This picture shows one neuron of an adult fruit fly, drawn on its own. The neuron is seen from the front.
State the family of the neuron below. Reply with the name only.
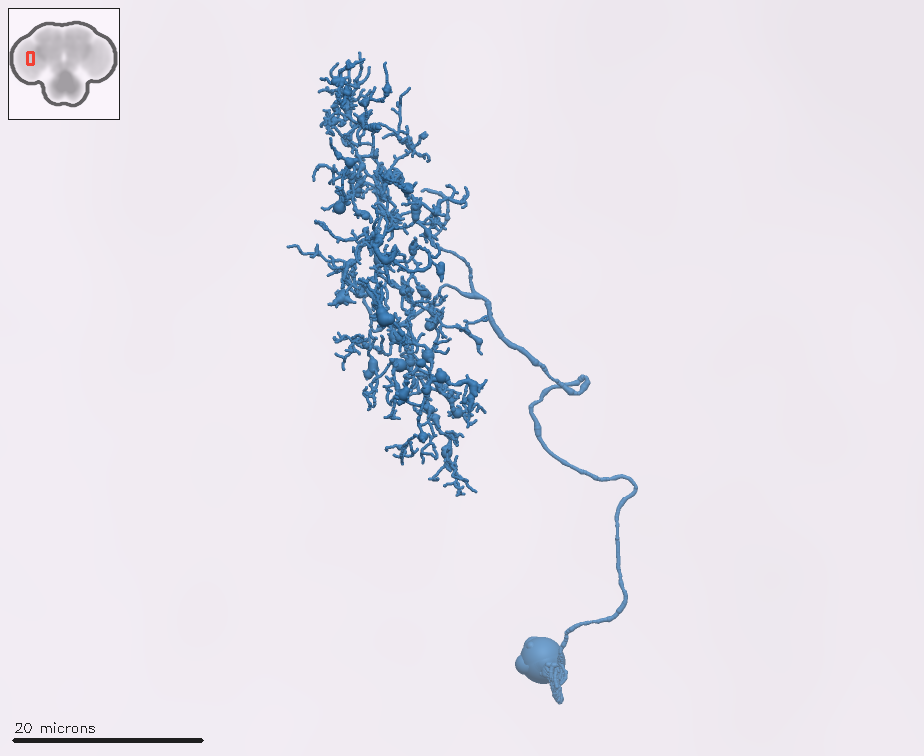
LPi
